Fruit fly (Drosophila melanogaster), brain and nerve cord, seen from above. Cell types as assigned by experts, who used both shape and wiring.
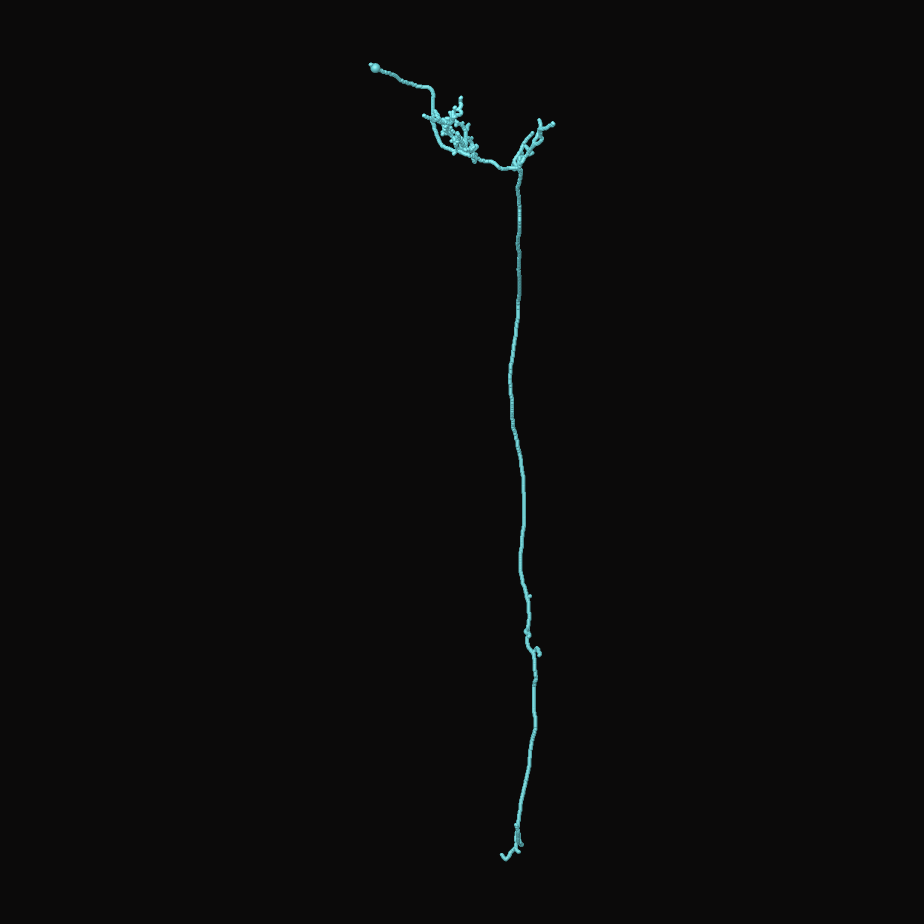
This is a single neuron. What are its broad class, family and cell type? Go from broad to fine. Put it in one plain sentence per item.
A descending neuron of hemilineage LB6, type DNg18_a.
